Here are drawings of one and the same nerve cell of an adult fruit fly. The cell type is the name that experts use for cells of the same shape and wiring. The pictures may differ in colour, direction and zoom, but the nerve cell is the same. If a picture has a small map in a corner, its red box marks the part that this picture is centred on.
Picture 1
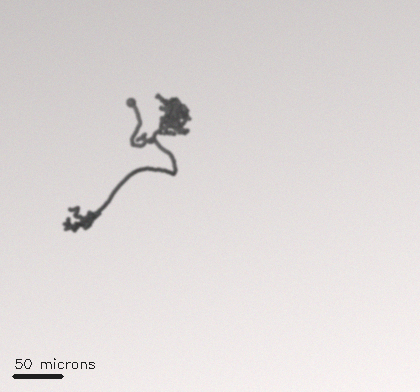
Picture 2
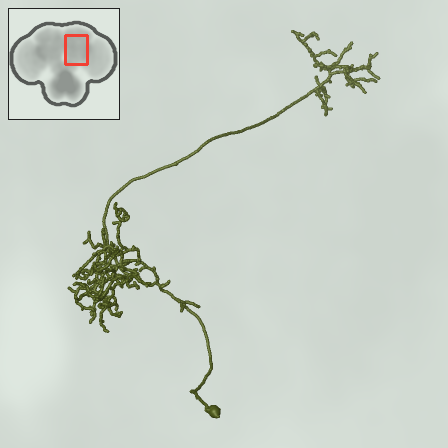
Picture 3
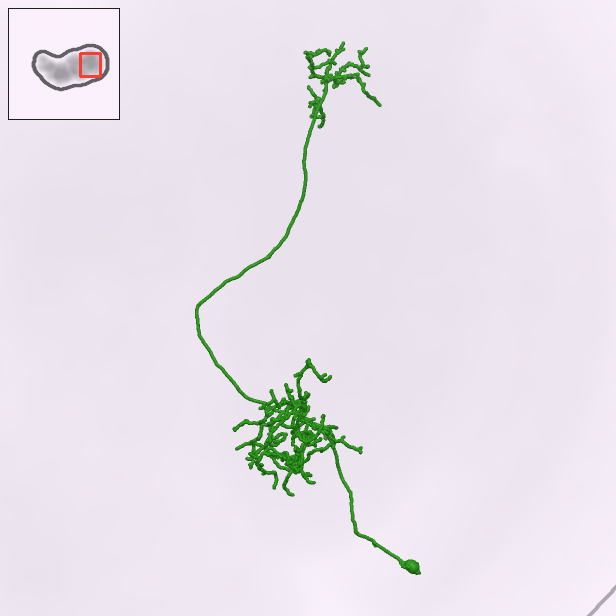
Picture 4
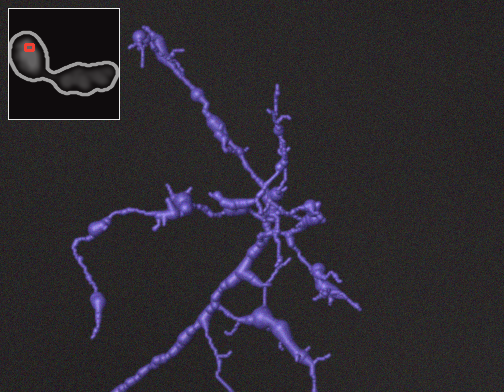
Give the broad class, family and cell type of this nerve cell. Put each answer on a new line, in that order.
central-brain intrinsic neuron
hemilineage ALv1
M_vPNml72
